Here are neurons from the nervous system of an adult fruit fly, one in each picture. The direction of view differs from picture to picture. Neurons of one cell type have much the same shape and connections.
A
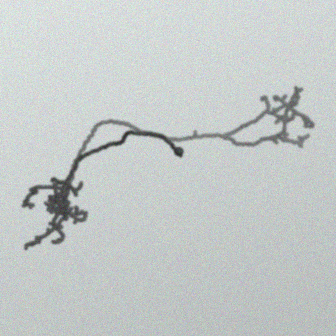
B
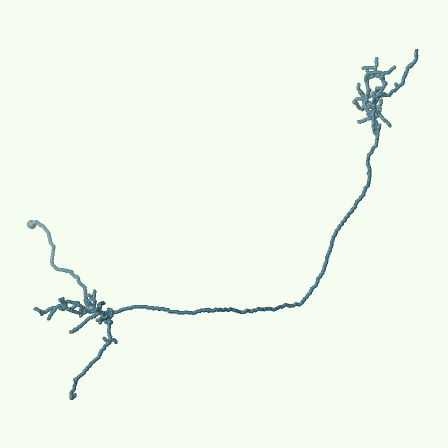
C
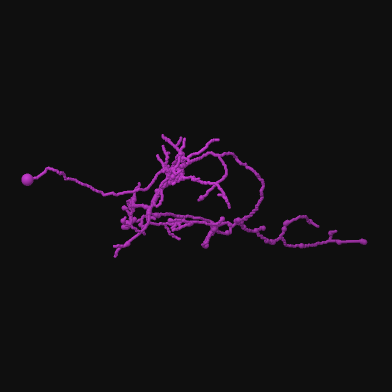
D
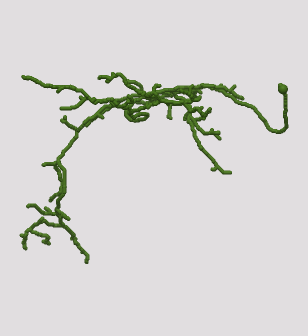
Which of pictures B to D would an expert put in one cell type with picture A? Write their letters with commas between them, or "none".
B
